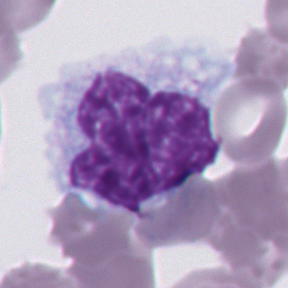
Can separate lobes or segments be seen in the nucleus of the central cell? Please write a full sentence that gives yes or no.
Yes, the nucleus is formed of separate segments rather than one mass.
